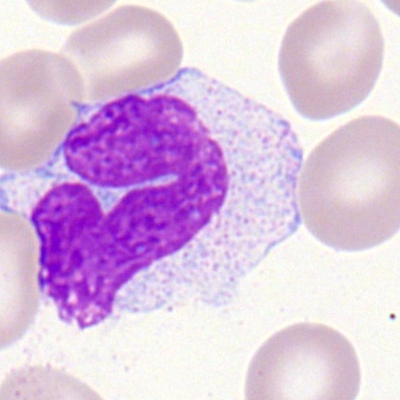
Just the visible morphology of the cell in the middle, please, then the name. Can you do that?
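The nucleus is deeply folded into a curved, horseshoe-like shape, and no nucleoli can be seen within it. Fine, dust-like pinkish-violet granules are scattered through the cytoplasm. The cell outline is irregular and angular rather than smoothly round. The cell in the middle is a monocyte.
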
